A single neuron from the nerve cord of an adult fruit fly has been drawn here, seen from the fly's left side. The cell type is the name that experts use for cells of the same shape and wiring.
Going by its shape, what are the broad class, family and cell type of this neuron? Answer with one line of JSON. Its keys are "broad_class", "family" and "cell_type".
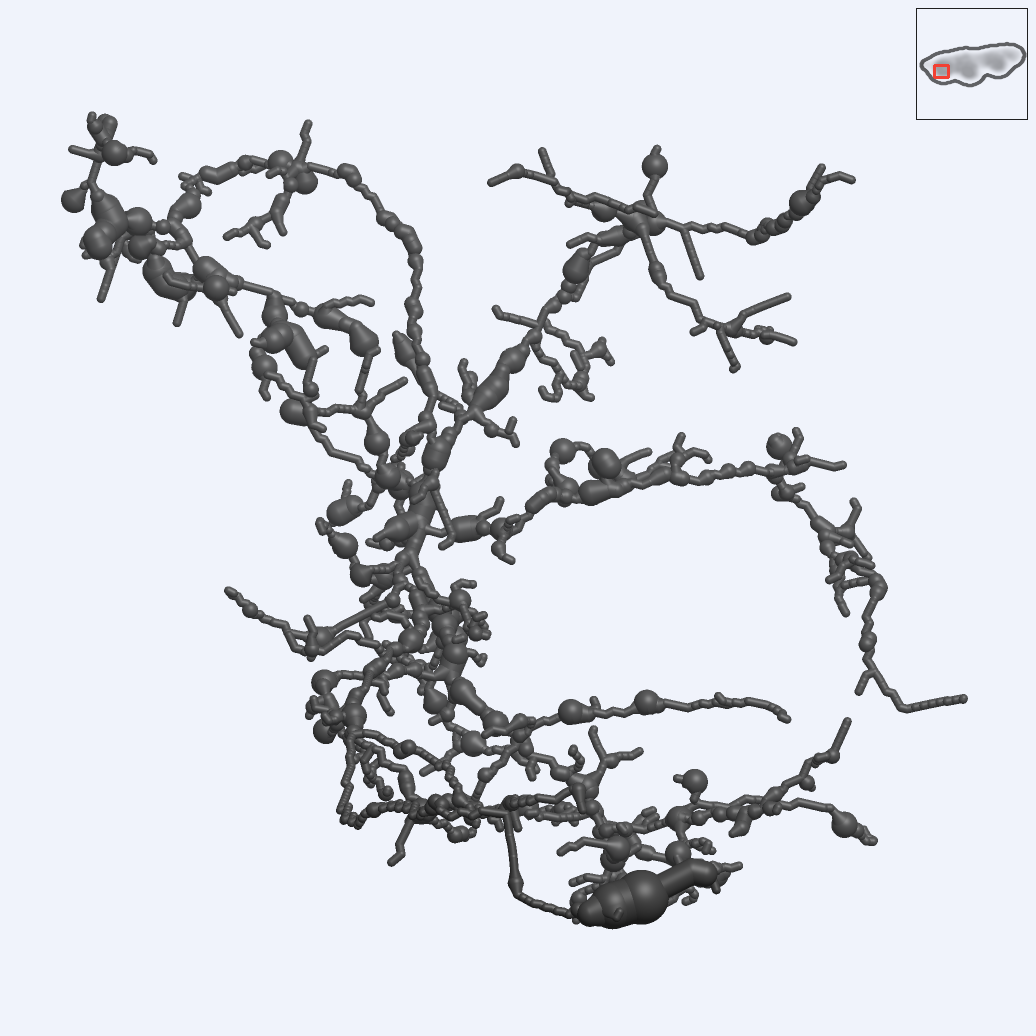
{"broad_class": "nerve-cord intrinsic neuron", "family": "hemilineage 13B", "cell_type": "IN13B056"}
